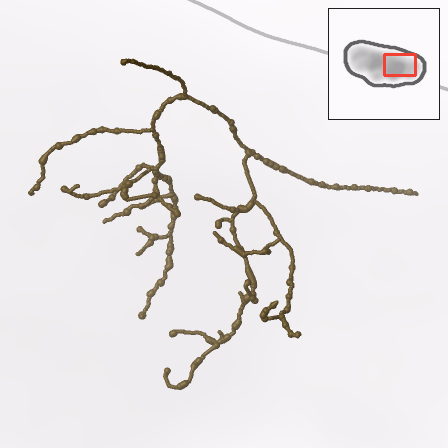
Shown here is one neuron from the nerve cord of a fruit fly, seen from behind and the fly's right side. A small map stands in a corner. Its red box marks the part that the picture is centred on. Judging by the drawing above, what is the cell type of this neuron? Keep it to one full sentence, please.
The type assigned to this neuron is DNge011.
